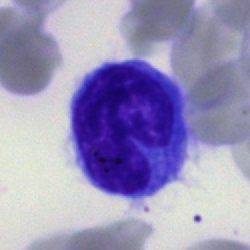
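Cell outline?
Roughly round, edge slightly irregular.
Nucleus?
Fills most of the cell; folded, with a curved cleft opening toward the lower right.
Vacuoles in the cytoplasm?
None clearly seen.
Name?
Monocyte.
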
